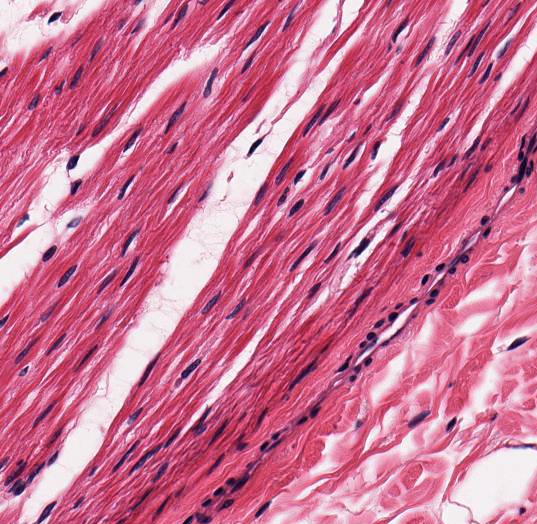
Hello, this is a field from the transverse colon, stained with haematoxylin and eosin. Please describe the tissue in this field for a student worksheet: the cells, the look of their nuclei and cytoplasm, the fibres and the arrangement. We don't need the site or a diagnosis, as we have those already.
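First the nuclei: elongated, cigar-shaped, blunt-ended, lying within the muscle cells along their length. The muscle cytoplasm is deep pink, and I find no cross-striations. In the lower right corner: paler pink loose connective tissue, with wavy collagen and few nuclei. No epithelium or glands anywhere.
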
